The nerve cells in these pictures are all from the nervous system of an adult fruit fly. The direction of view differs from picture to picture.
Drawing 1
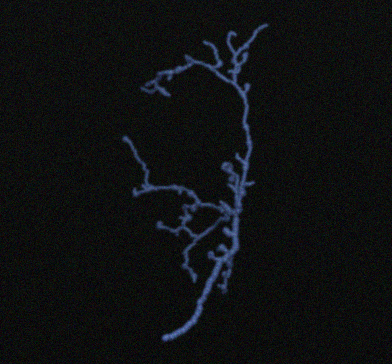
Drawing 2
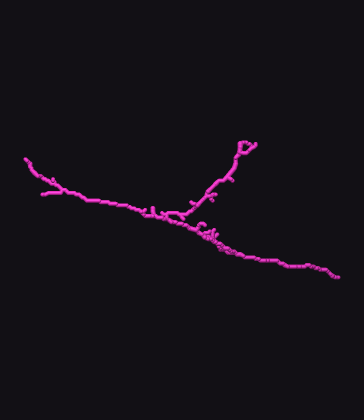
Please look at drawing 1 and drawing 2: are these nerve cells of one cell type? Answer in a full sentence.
They are of different cell types.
